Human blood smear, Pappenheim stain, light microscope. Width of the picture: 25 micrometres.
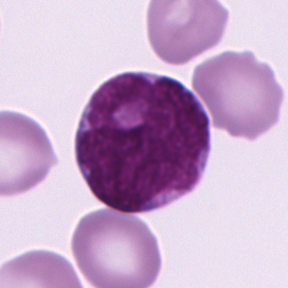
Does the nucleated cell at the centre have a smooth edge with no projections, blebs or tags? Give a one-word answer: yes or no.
Yes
